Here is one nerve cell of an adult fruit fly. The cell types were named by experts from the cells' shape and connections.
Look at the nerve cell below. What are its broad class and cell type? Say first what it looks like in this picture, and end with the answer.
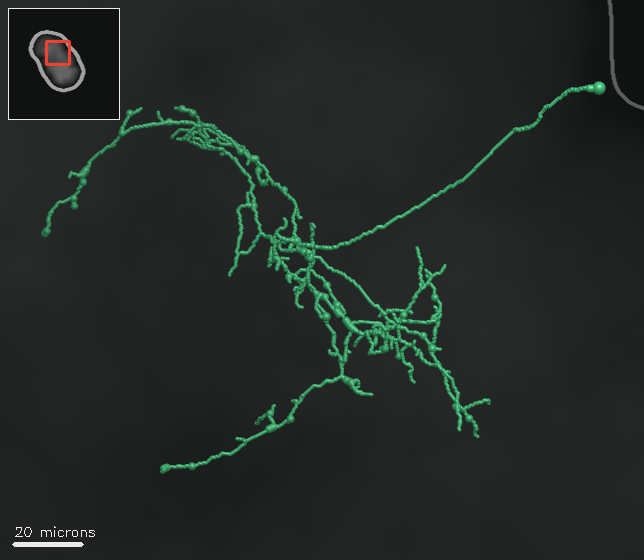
The cell body can be seen at the upper right of the picture. From left to right in the picture it spans about 170 microns. The picture shows dozens of branch ends. Its broad class is central-brain intrinsic neuron. It is of cell type PS142.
